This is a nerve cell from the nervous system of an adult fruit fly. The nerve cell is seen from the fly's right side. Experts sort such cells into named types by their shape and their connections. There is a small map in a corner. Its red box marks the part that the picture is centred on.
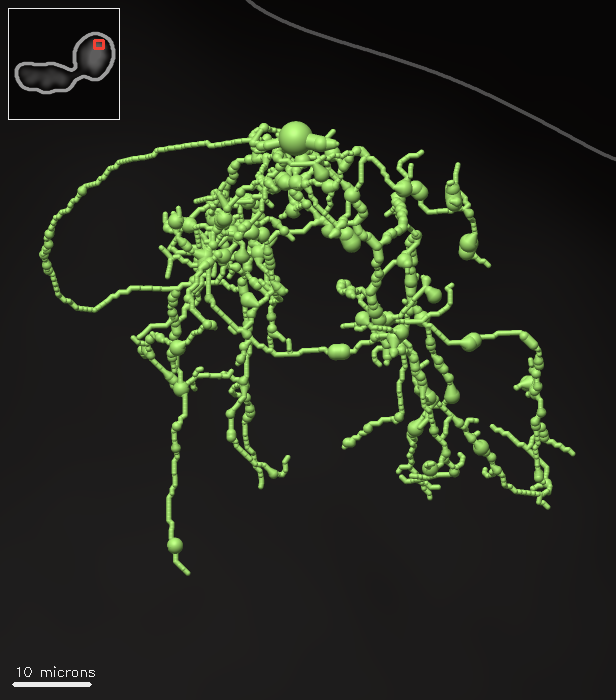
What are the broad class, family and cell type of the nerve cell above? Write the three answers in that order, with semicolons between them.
central-brain intrinsic neuron; hemilineage SLPpm3; CB3498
